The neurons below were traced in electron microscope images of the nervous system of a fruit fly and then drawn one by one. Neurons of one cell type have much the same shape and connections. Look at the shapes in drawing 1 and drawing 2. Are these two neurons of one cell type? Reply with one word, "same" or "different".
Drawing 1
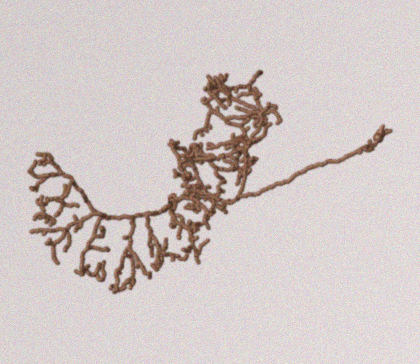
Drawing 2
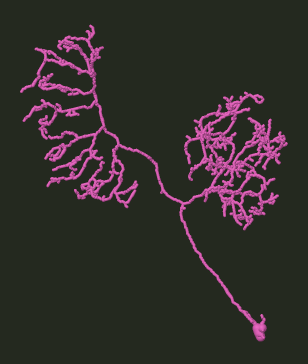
same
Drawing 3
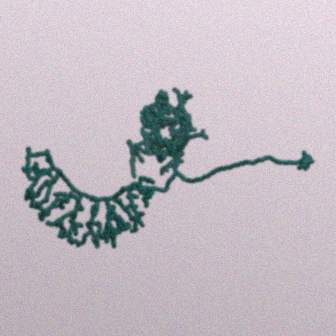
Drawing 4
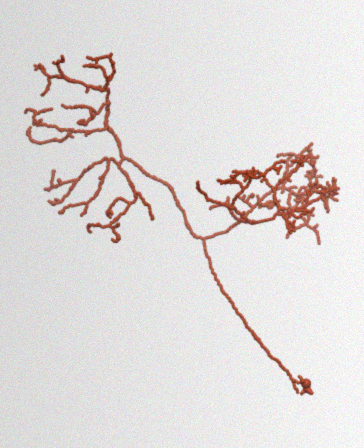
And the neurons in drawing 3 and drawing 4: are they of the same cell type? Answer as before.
different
